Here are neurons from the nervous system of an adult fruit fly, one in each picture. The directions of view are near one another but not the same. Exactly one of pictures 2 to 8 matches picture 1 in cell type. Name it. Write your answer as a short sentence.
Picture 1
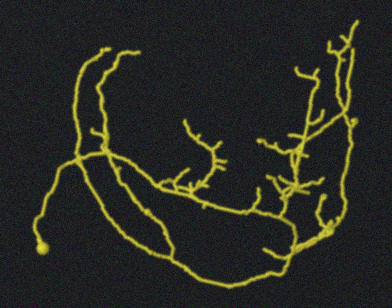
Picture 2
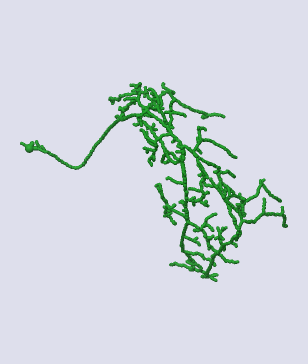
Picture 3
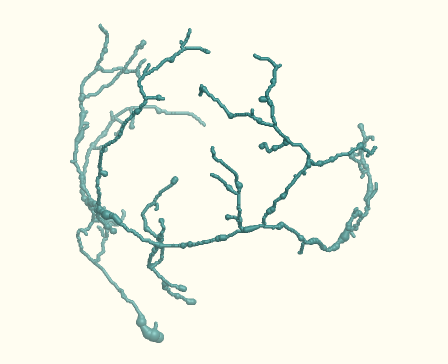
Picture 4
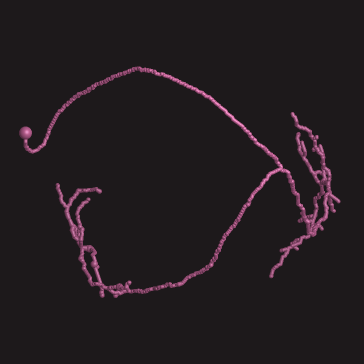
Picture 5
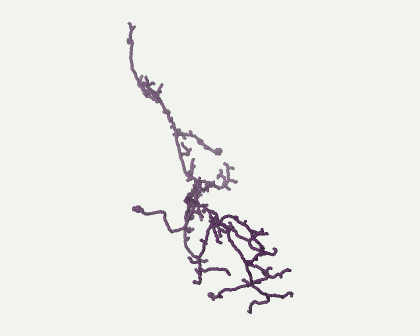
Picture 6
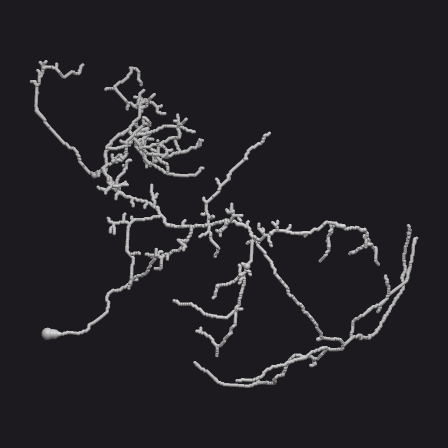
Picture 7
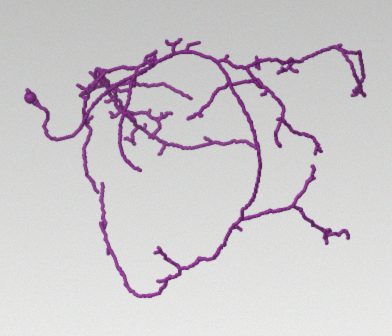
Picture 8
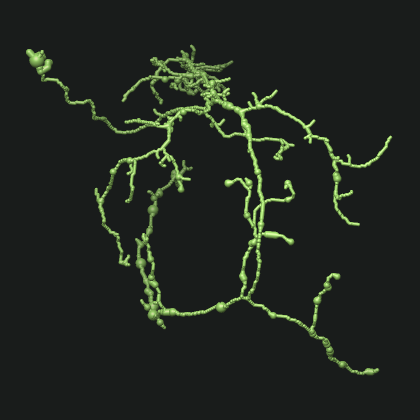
Picture 8 shows a neuron of the same cell type.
